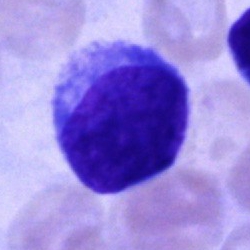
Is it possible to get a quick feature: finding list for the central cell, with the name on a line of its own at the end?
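Nucleus: off-centre, lower right
Chromatin: dark purple, densely stained
Cytoplasm: scant blue crescent, mainly upper left
Edge: upper left finely bumpy, not smooth
Name: blast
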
